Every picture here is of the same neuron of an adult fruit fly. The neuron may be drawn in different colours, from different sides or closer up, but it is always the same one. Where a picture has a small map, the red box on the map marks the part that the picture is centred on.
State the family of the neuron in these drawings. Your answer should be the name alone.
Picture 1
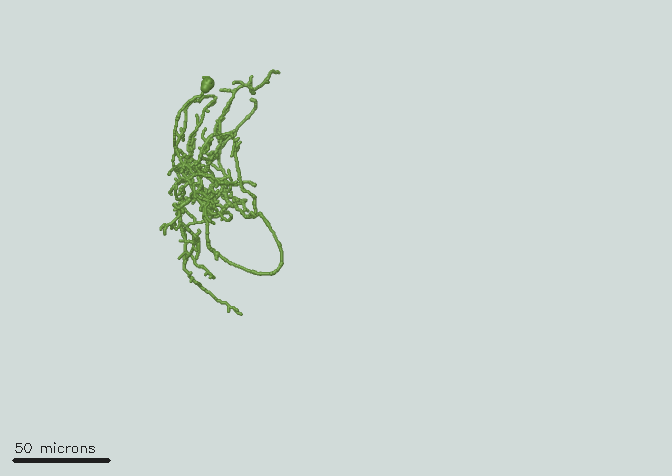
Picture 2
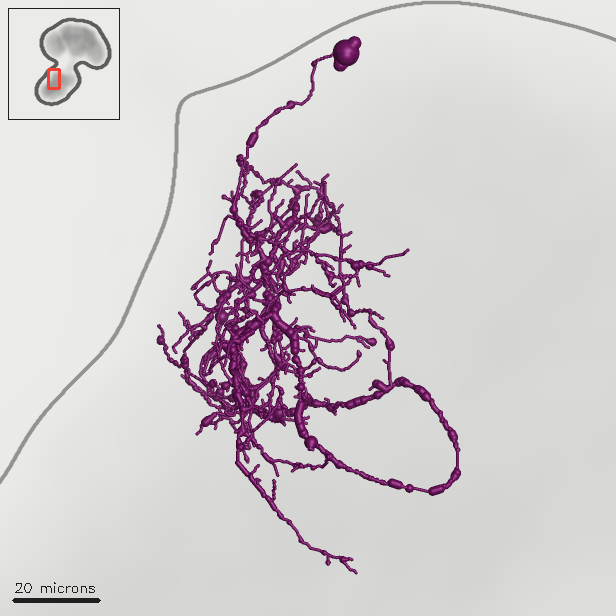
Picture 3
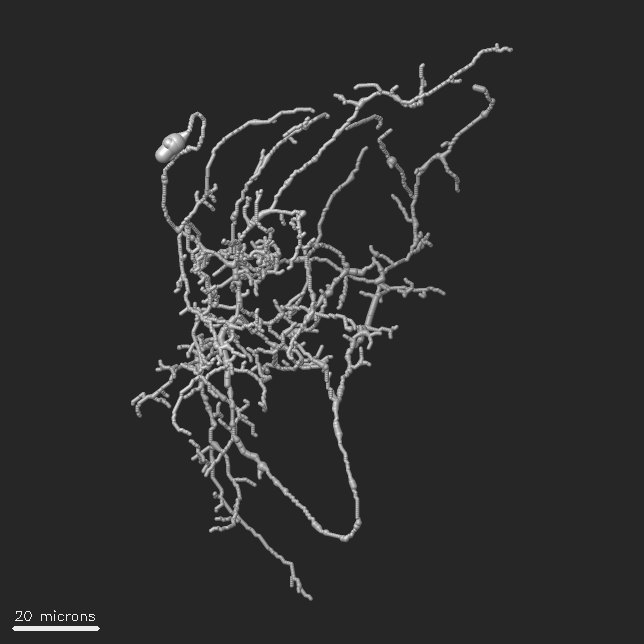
hemilineage 17A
